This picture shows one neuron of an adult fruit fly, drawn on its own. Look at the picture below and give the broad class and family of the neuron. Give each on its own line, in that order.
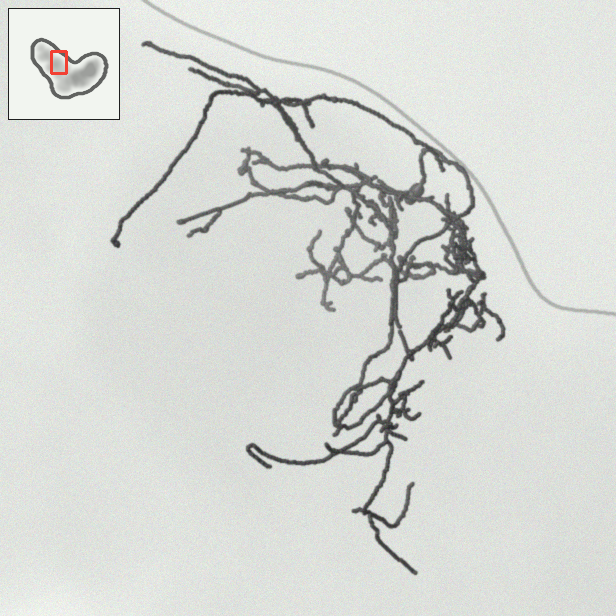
nerve-cord intrinsic neuron
hemilineage 17A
